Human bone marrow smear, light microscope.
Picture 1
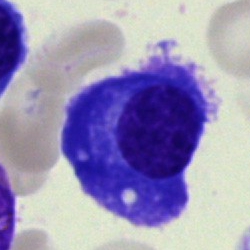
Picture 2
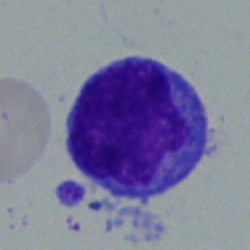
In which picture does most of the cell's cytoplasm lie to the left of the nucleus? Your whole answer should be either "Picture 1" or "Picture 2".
Picture 1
